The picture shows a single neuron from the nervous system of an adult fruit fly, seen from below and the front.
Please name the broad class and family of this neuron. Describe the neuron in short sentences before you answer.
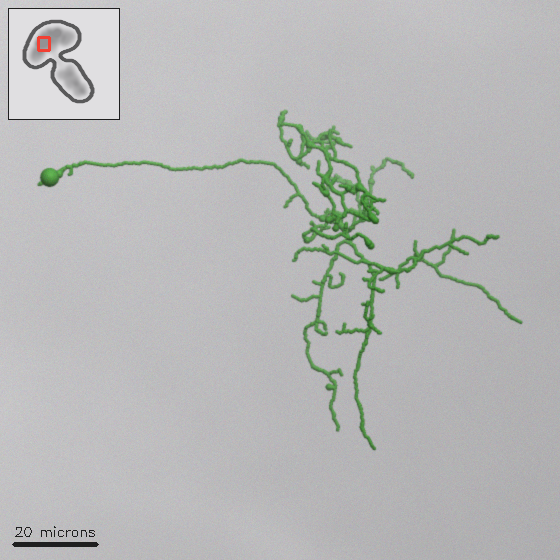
It is in the brain and does not reach the nerve cord. By the scale bar it is about 120 microns wide in this view. The picture shows dozens of branch ends. Its broad class is central-brain intrinsic neuron. The family is hemilineage TRdl_b.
